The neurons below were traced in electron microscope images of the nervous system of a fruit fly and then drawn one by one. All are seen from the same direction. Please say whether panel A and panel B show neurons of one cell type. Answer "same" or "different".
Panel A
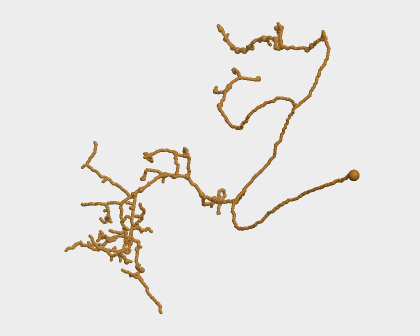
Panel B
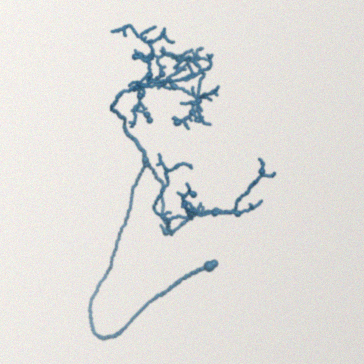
different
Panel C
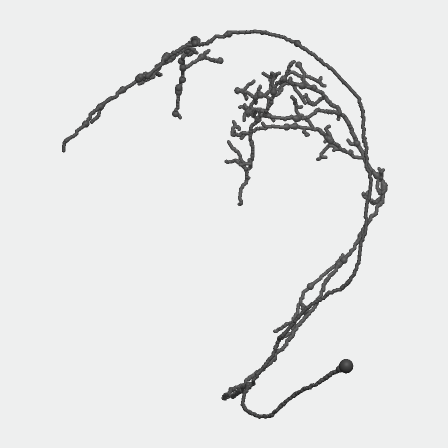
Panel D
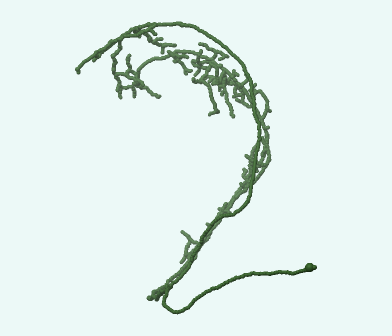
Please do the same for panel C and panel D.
same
